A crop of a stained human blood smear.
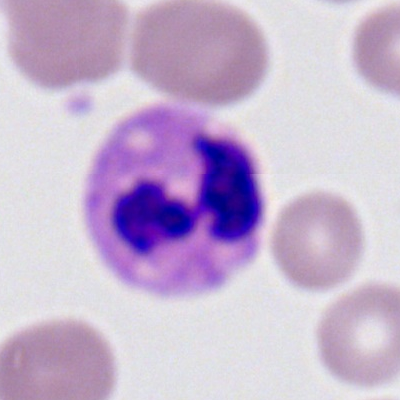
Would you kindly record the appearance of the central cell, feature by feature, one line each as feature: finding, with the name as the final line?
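Outline: round, smooth all the way round.
Lobes: one left of centre, the other against the right side.
Chromatin: dark purple, coarsely clumped.
Cytoplasm: plentiful, pale lilac.
Name: segmented neutrophil.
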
